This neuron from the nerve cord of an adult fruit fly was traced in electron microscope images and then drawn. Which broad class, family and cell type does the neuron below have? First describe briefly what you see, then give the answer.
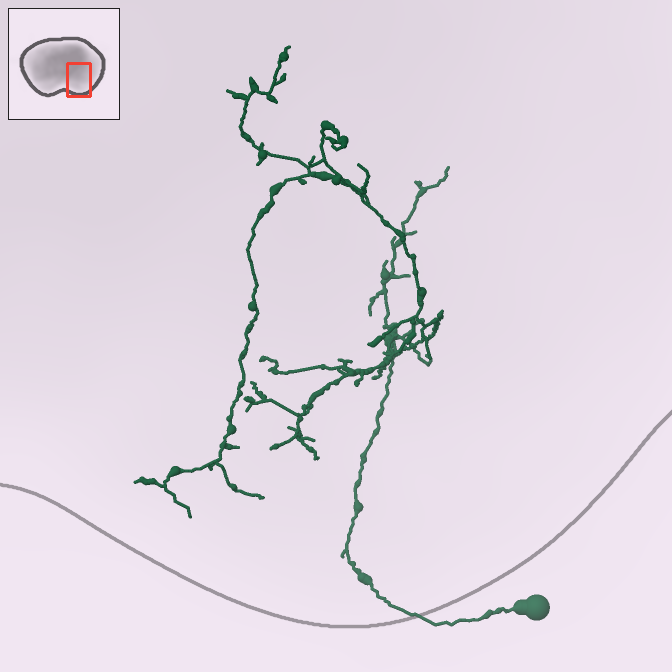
The picture shows dozens of branch ends. As drawn here it is taller than it is wide. It is a nerve-cord intrinsic neuron. Its family is hemilineage 20A.22A. It is of cell type IN20A.22A092.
